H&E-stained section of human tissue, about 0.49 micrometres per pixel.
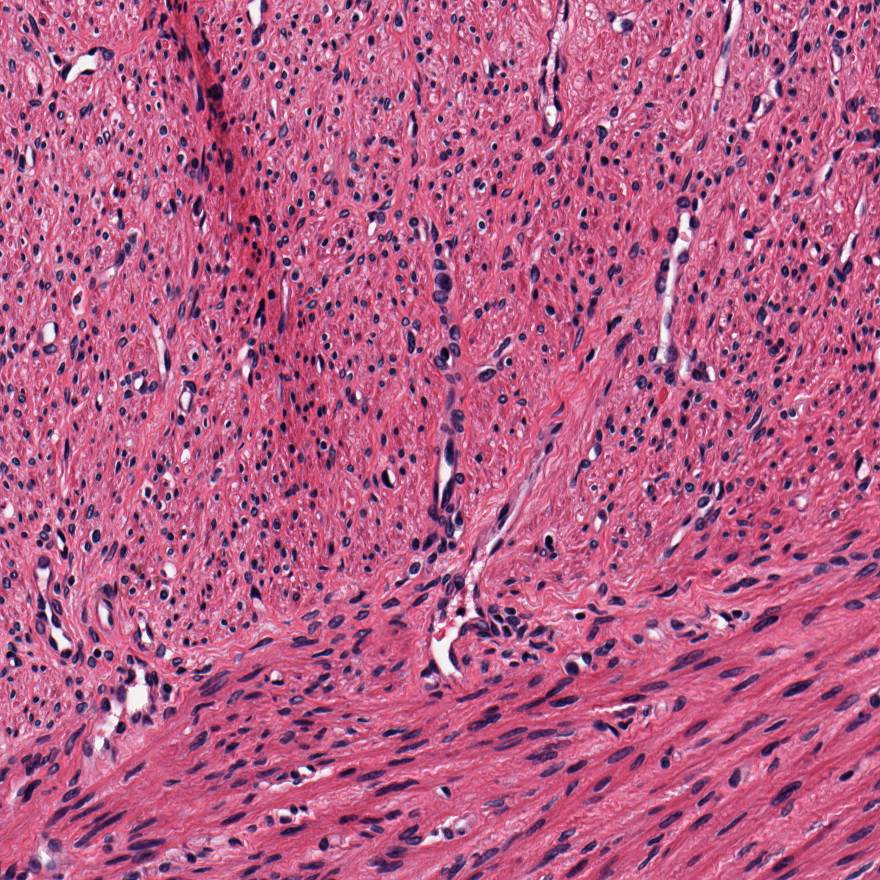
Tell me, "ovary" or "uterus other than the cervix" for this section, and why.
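It's uterus other than the cervix, not ovary. The deciding part is the lower band: smooth muscle cells with elongated, blunt-ended nuclei in parallel fascicles running roughly along the border.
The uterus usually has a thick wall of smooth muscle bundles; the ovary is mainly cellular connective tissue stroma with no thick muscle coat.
In the upper area the nuclei are small, round to oval, fairly uniform and evenly spaced.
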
